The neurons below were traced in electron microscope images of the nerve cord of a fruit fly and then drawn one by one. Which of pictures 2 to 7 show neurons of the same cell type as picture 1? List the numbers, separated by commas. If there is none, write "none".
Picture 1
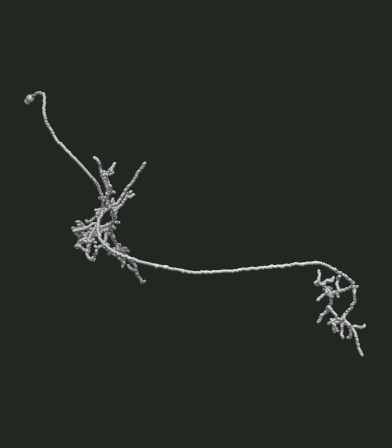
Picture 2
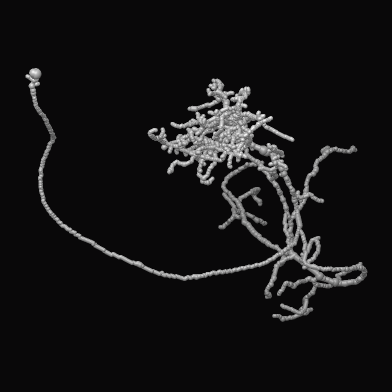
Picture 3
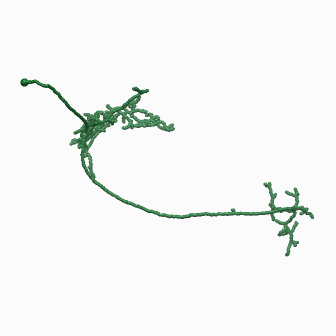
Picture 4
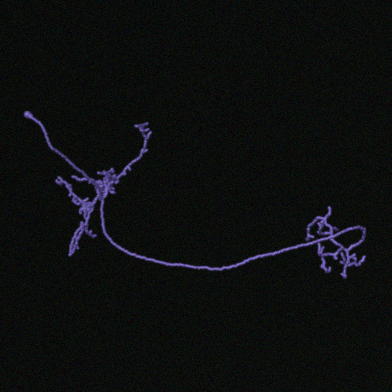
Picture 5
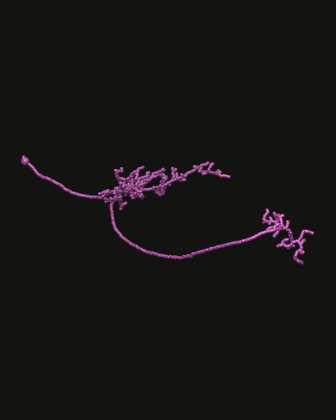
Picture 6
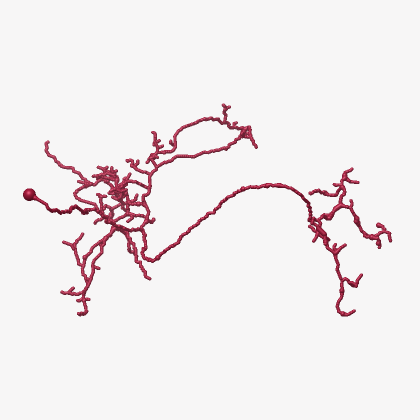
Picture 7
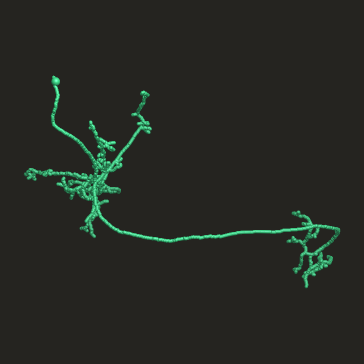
6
